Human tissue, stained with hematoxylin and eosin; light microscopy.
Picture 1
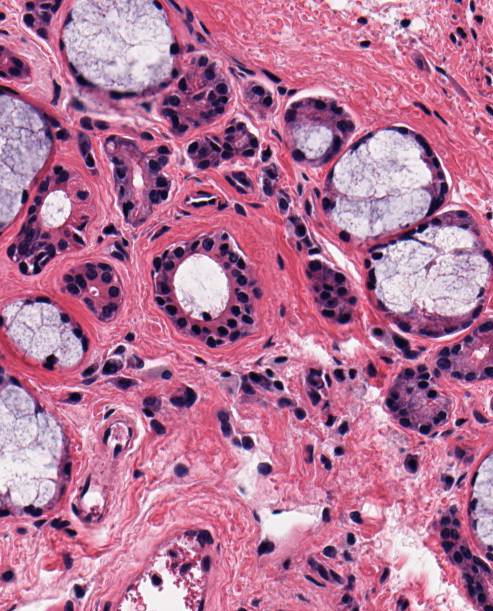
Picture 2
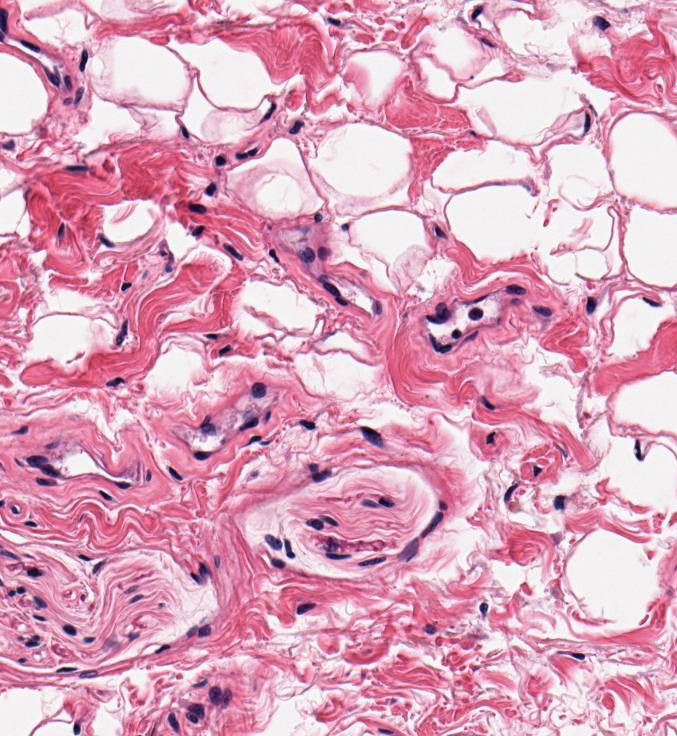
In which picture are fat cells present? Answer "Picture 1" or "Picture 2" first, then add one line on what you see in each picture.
Picture 2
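In picture 1: No fat cells are present in the field.
In picture 2: Empty, rounded fat cell spaces crowd the upper and right parts of the field, while denser fibrous tissue fills the lower left.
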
